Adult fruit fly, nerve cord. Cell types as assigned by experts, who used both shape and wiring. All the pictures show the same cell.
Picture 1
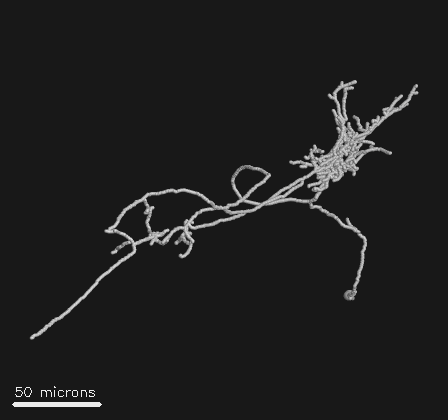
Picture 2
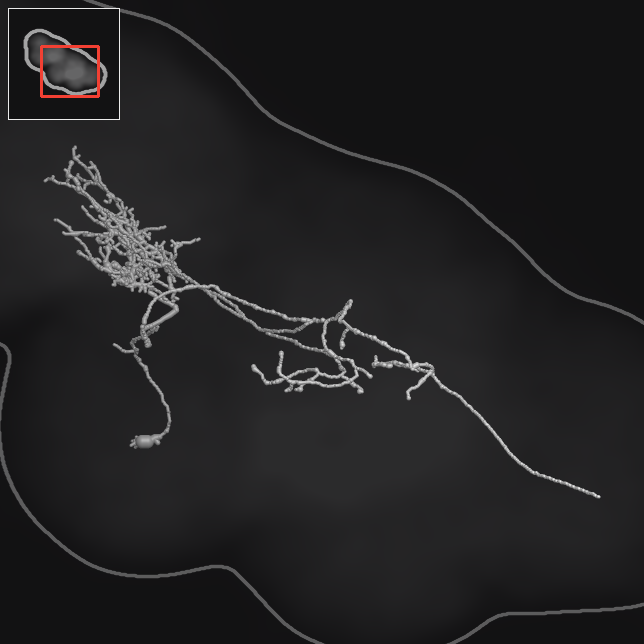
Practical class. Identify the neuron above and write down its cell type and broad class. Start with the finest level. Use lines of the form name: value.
cell type: ANXXX171
broad class: ascending neuron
